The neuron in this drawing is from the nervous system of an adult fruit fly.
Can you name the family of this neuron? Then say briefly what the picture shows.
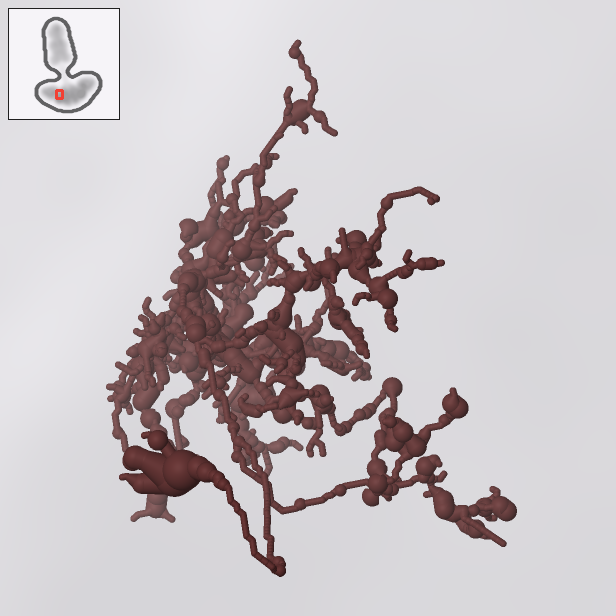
Its family is hemilineage WEDa1. It is a central-brain intrinsic neuron. It lies in the brain. Dozens of branch ends can be seen.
